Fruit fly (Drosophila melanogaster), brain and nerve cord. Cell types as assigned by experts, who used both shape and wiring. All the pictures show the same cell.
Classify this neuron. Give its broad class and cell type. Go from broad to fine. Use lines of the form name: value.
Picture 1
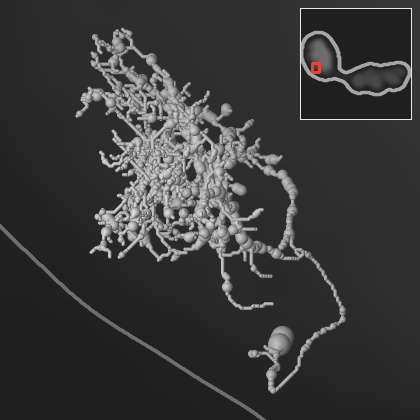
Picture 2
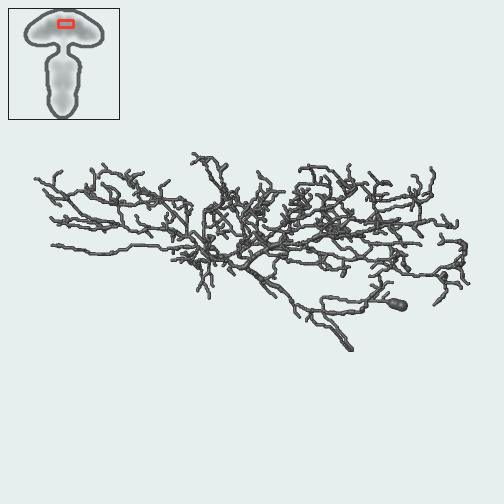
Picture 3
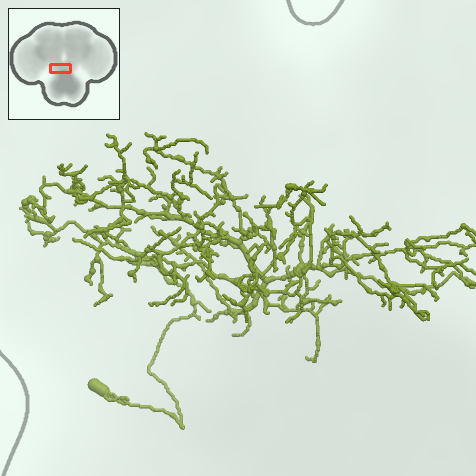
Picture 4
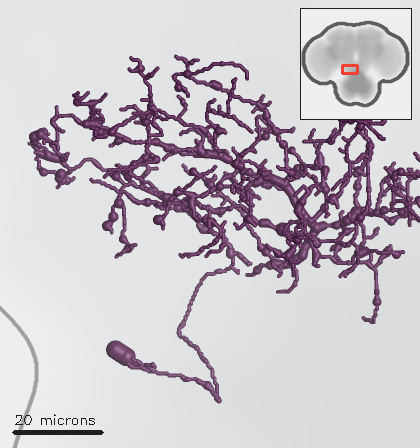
broad class: central-brain intrinsic neuron
cell type: GNG227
